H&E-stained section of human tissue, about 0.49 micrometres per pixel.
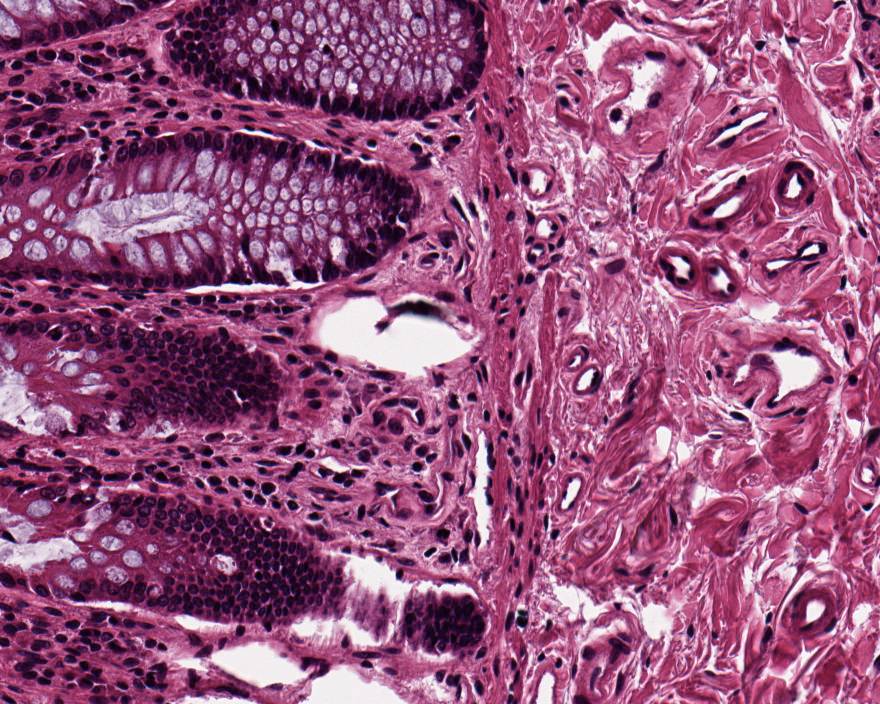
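Transverse colon: straight tubular crypts lie side by side horizontally, blind ends pointing right. Their columnar lining is crowded with goblet cells of pale, unstained mucin; dark, elongated nuclei pack in a row along each crypt's outer edge. The lamina propria between holds many small dark nuclei.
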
